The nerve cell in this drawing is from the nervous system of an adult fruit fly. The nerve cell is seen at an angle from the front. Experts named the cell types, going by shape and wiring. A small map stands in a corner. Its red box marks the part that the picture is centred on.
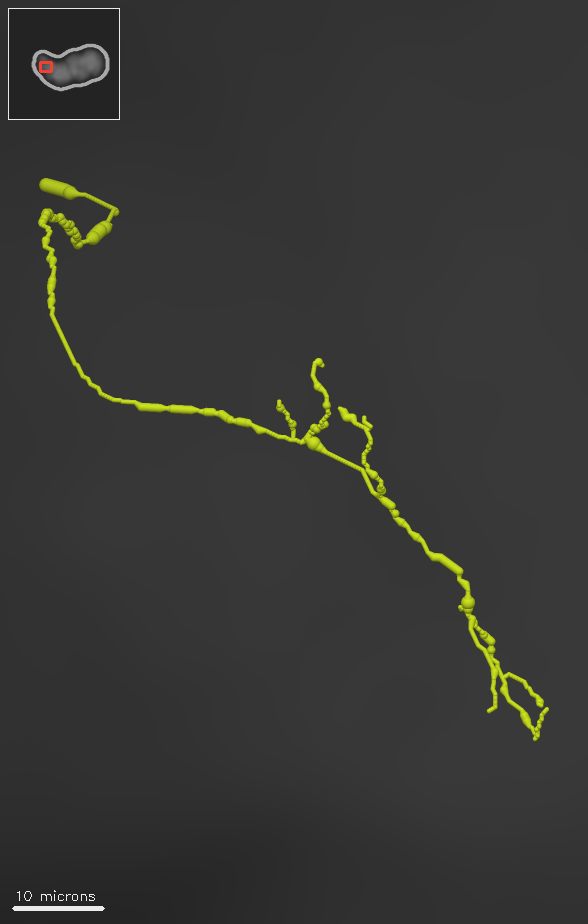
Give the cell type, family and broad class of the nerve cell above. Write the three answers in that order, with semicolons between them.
SNta37; class mechanosensory tactile; sensory neuron entering the nerve cord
